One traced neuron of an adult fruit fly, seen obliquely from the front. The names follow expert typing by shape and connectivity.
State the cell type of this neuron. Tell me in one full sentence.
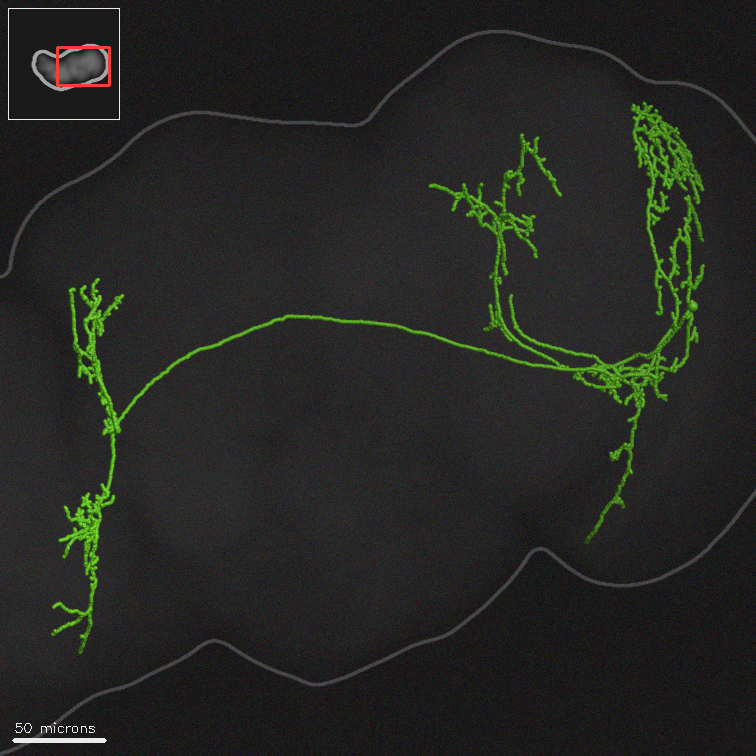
The neuron has MeVPaMe2 as its cell type.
